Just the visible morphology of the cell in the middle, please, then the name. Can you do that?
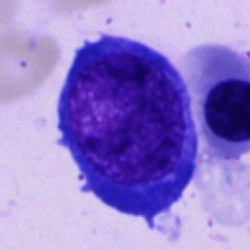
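Chromatin finely granular, dotted with small pale spots. Cytoplasm deep blue. Cytoplasmic rim widest beneath the nucleus. Small cytoplasmic tag projecting from the lower edge of the cell. Cell: proerythroblast.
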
